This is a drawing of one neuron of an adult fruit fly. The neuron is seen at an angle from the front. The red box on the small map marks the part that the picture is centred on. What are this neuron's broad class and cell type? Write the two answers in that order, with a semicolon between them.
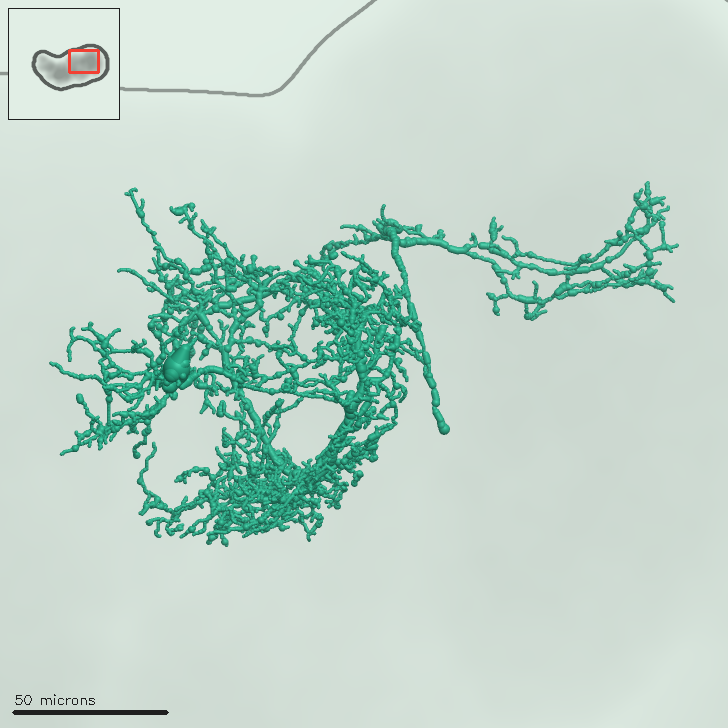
central-brain intrinsic neuron; CRE040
